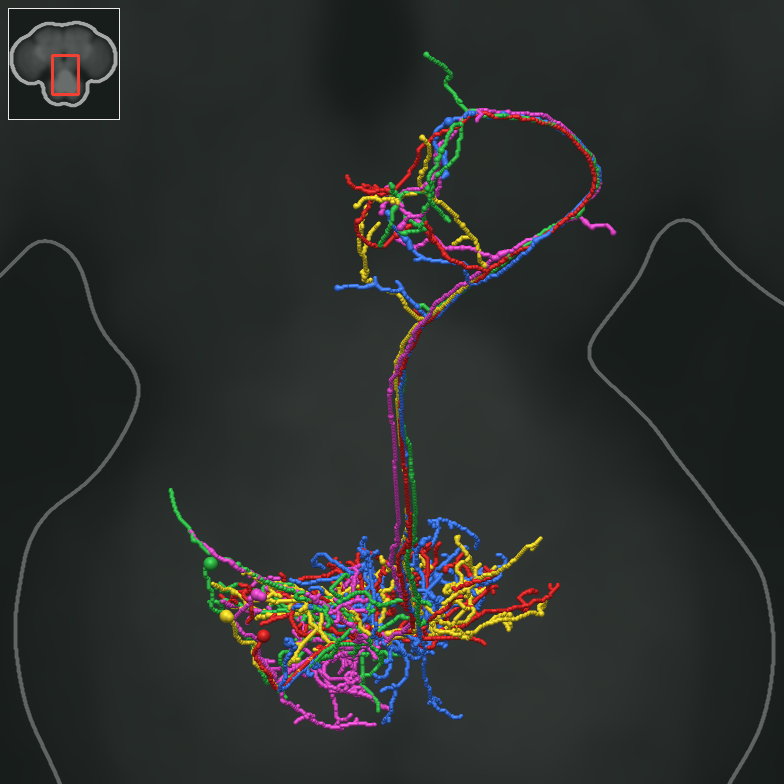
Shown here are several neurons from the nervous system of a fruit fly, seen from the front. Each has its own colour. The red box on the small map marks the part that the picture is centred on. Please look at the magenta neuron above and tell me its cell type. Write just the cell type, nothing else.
AN08B099_b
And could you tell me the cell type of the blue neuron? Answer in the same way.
AN08B098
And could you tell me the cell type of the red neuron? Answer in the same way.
AN08B099_e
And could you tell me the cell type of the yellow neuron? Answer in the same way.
AN08B102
